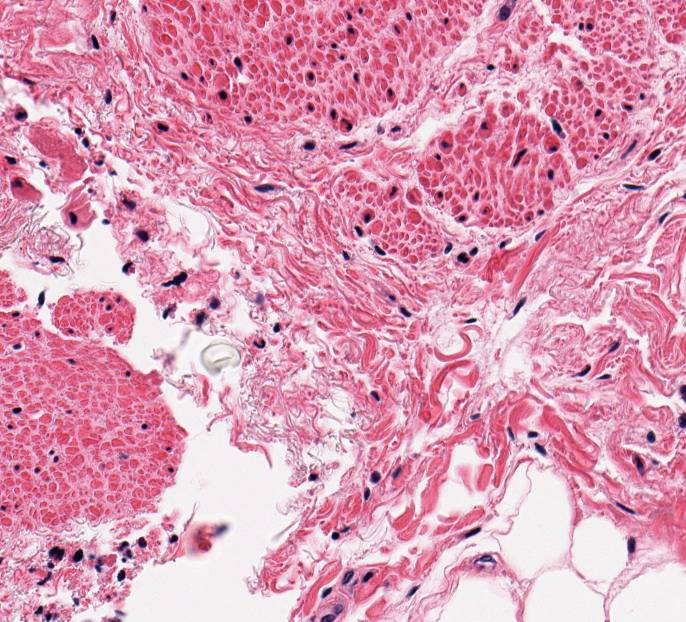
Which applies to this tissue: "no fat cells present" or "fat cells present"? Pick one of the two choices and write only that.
Fat cells present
